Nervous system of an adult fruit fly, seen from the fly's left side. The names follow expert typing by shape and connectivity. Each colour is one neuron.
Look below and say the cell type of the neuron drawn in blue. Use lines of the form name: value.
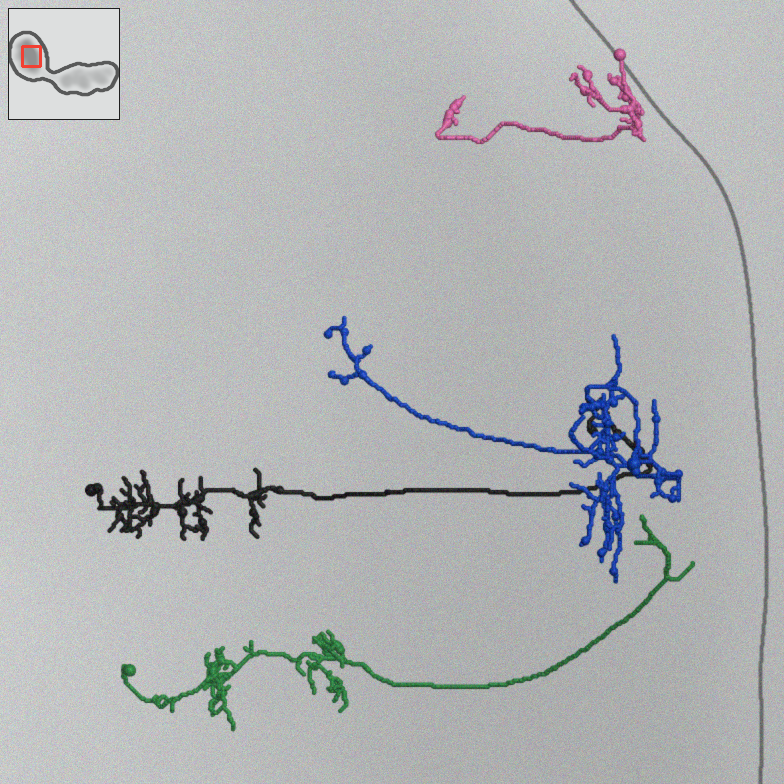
cell type: TmY13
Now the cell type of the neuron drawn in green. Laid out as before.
cell type: TmY18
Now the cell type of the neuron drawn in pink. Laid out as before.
cell type: T2a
